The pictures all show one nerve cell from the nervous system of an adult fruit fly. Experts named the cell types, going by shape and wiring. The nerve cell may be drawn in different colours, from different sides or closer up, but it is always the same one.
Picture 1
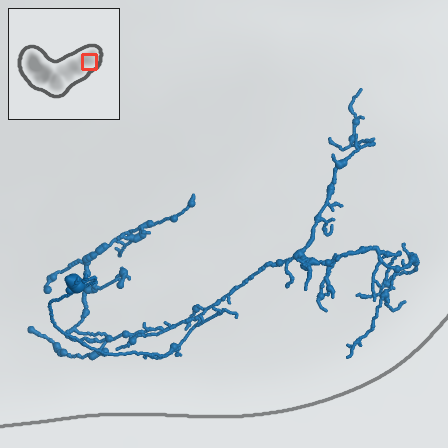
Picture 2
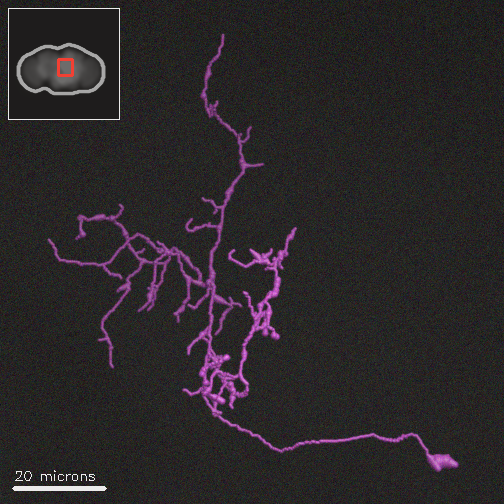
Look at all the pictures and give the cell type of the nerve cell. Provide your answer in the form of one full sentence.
The cell type designation of this nerve cell is IN14A068.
